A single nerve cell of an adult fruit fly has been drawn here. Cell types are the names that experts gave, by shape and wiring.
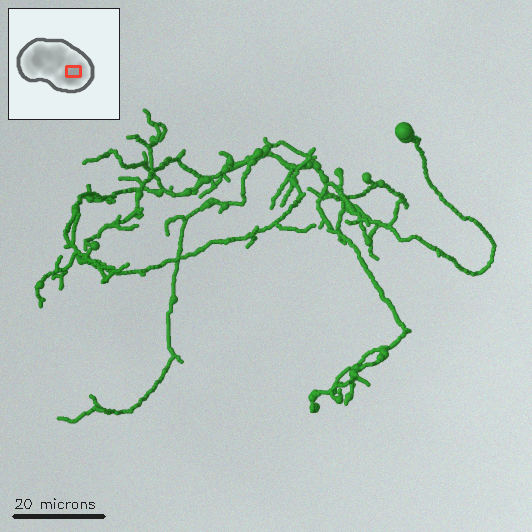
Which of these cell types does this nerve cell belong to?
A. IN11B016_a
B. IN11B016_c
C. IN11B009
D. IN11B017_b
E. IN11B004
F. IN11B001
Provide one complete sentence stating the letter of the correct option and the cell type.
What option B names, IN11B016_c, is the cell type of the nerve cell.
